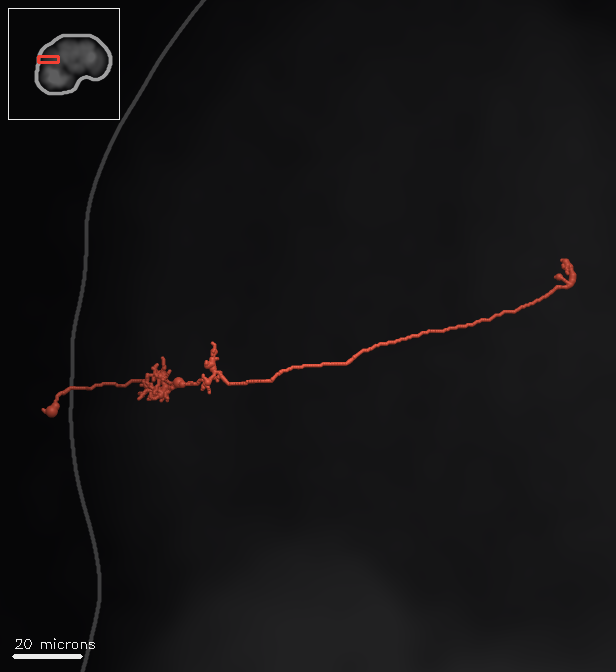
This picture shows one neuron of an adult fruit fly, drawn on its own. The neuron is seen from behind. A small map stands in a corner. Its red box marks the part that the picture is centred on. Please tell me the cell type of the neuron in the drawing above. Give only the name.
Tm20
